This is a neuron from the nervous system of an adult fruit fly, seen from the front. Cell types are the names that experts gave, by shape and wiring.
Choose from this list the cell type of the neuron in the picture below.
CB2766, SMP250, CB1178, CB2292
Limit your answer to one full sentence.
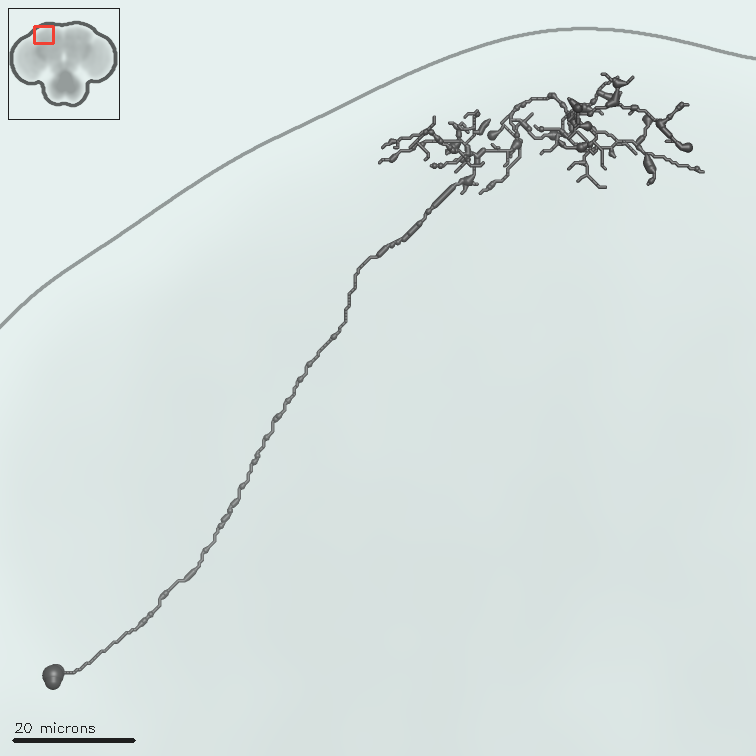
This neuron falls under the cell type CB1178.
